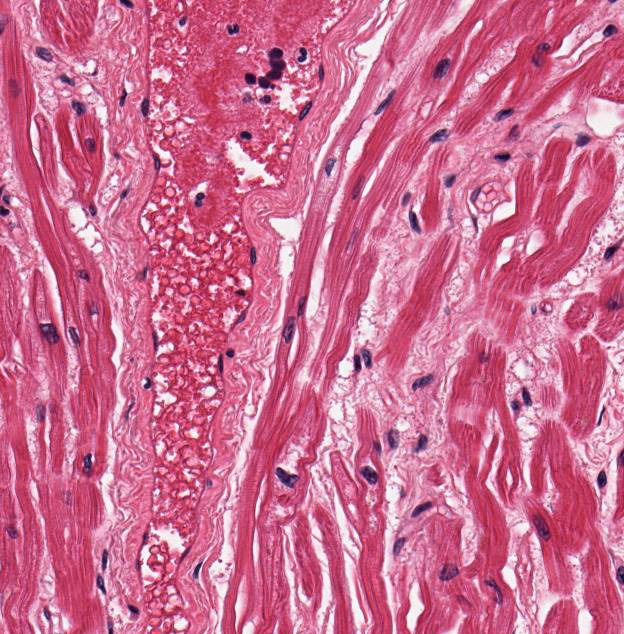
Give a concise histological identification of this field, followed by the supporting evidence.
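The field mainly shows myocardium. Its elongated pink muscle fibres run mostly from top to bottom in wavy parallel bundles, and their oval to elongated, dark purple nuclei lie along each fibre's long axis.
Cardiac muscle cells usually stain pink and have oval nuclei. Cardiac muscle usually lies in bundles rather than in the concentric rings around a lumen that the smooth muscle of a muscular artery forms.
Here the bundles cross the field instead of circling a lumen. Fine lines run lengthwise in the fibre cytoplasm. A wide vessel packed with red blood cells runs vertically through the left-centre.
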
